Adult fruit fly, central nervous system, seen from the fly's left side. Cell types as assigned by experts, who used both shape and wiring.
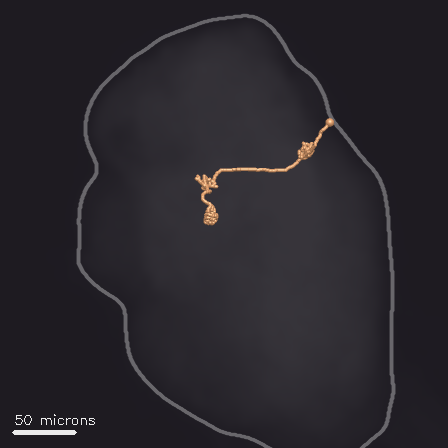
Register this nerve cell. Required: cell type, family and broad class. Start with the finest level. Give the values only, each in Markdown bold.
**PFNa**, **class CX**, **central-brain intrinsic neuron**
